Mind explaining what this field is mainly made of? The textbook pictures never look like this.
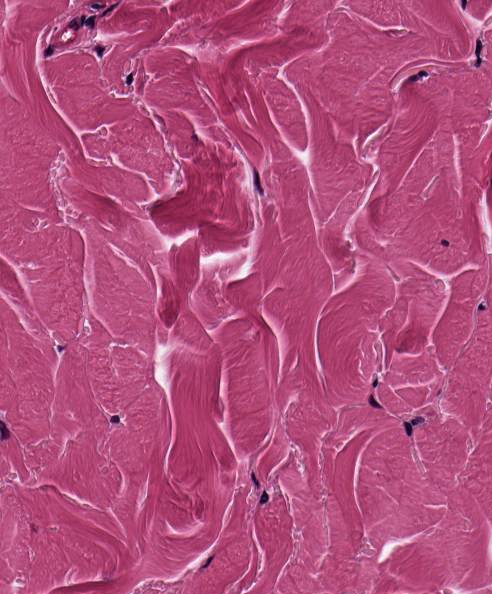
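Dermis occupies this field. Densely packed pink fibre bundles fill it, running in many different directions.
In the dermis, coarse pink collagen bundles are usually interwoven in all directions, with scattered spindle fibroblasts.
Nuclei are sparse: only scattered small dark ones, lying mostly in the narrow spaces between bundles rather than within them.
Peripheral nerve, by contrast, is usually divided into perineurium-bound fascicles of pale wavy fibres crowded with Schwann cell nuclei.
No epithelial lining is present anywhere in the field.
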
